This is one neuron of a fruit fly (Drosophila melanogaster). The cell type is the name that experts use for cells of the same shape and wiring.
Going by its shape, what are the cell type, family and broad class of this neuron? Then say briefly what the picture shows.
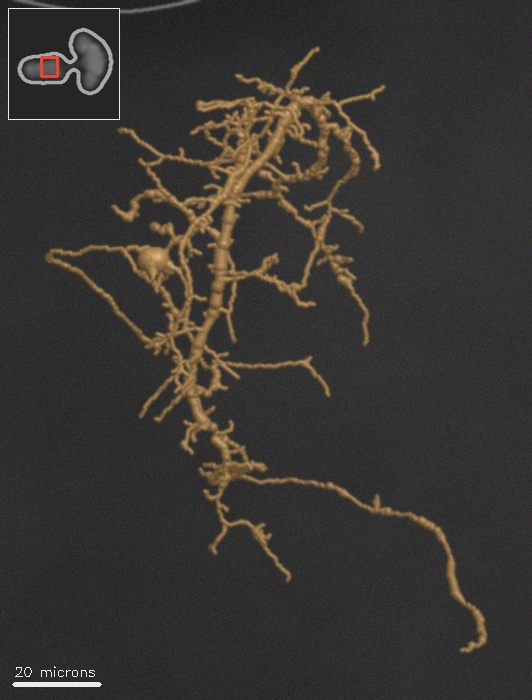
It is of cell type IN08B051_d. The family is hemilineage 08B. This is a nerve-cord intrinsic neuron. It is in the nerve cord and does not reach the brain. From top to bottom in the picture it spans about 140 microns.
